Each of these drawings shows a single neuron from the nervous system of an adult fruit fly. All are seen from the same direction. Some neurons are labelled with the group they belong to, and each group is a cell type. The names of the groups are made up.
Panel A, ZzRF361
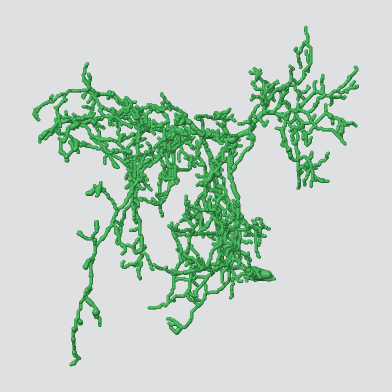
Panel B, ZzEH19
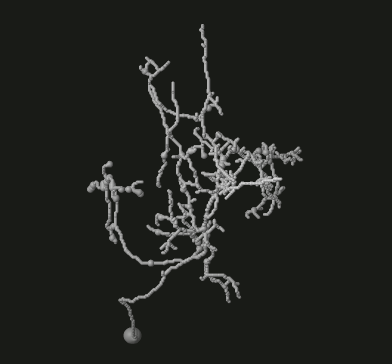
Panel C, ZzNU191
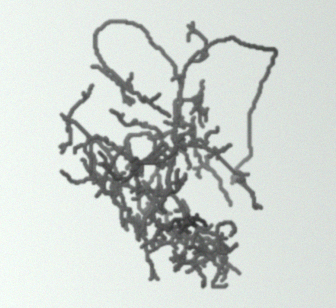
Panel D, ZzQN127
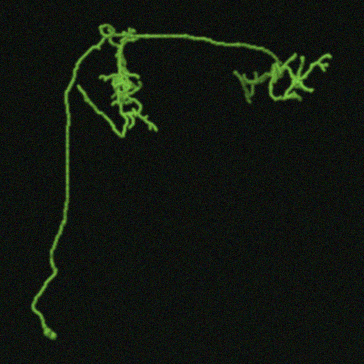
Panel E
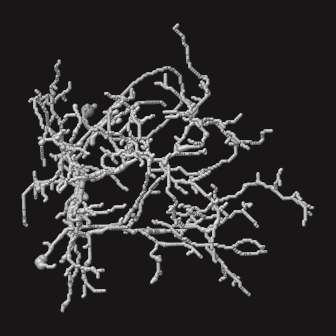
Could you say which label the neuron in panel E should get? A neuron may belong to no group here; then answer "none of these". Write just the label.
ZzNU191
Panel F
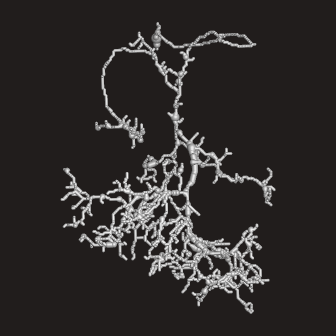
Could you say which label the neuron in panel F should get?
ZzNU191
